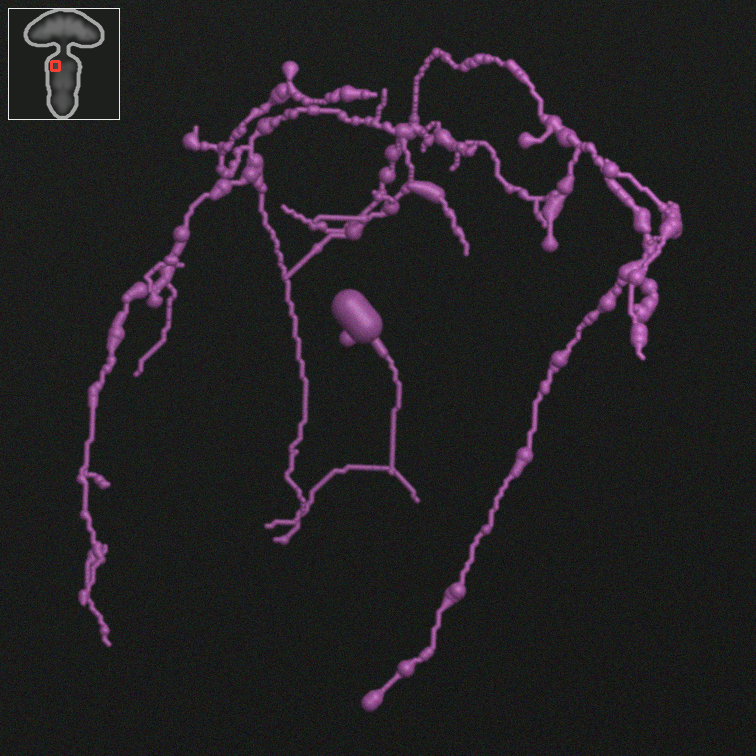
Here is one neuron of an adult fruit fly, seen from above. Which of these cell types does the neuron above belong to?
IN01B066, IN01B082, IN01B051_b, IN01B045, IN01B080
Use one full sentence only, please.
Belonging to the cell type IN01B045 is this neuron.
